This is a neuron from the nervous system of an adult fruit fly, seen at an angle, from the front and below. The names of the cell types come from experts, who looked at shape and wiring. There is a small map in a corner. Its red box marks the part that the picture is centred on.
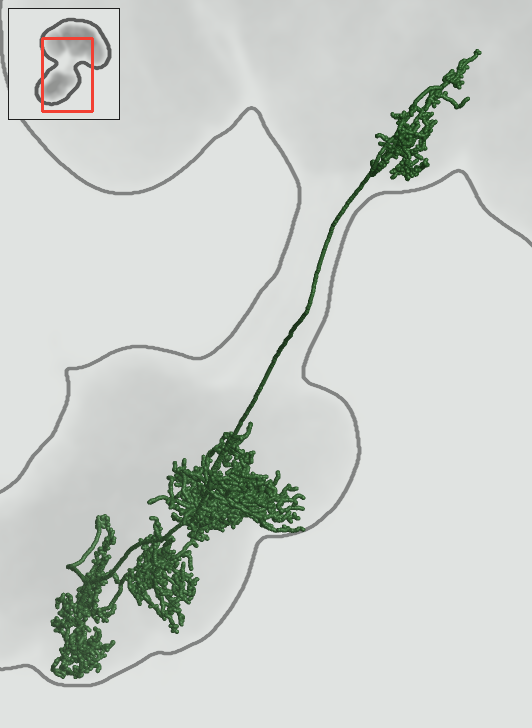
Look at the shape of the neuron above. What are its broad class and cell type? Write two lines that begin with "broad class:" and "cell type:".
broad class: ascending neuron
cell type: ANXXX013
